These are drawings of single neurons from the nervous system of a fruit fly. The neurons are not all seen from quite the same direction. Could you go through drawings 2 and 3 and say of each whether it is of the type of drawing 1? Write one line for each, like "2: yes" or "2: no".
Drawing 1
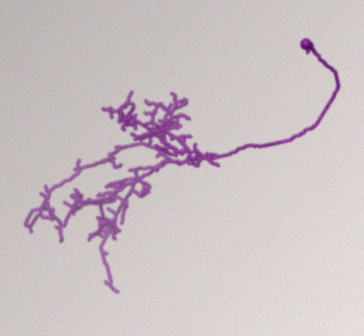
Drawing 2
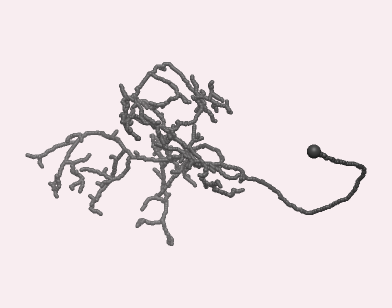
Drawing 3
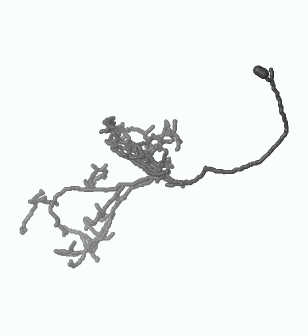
2: yes
3: yes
